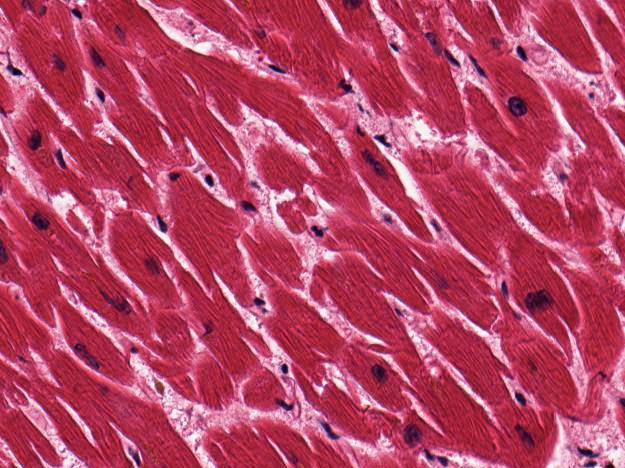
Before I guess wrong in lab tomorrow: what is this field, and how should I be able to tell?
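This one's myocardium. The key thing is that many of the pink fibres branch and join their neighbours.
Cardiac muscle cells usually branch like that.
The fibres are elongated and eosin-pink, running roughly parallel on a diagonal, with fine lengthwise streaks in the cytoplasm.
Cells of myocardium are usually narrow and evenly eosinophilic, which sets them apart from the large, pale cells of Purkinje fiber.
Small dark slender nuclei sit in the pale spaces between the fibres.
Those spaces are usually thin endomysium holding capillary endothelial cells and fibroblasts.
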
